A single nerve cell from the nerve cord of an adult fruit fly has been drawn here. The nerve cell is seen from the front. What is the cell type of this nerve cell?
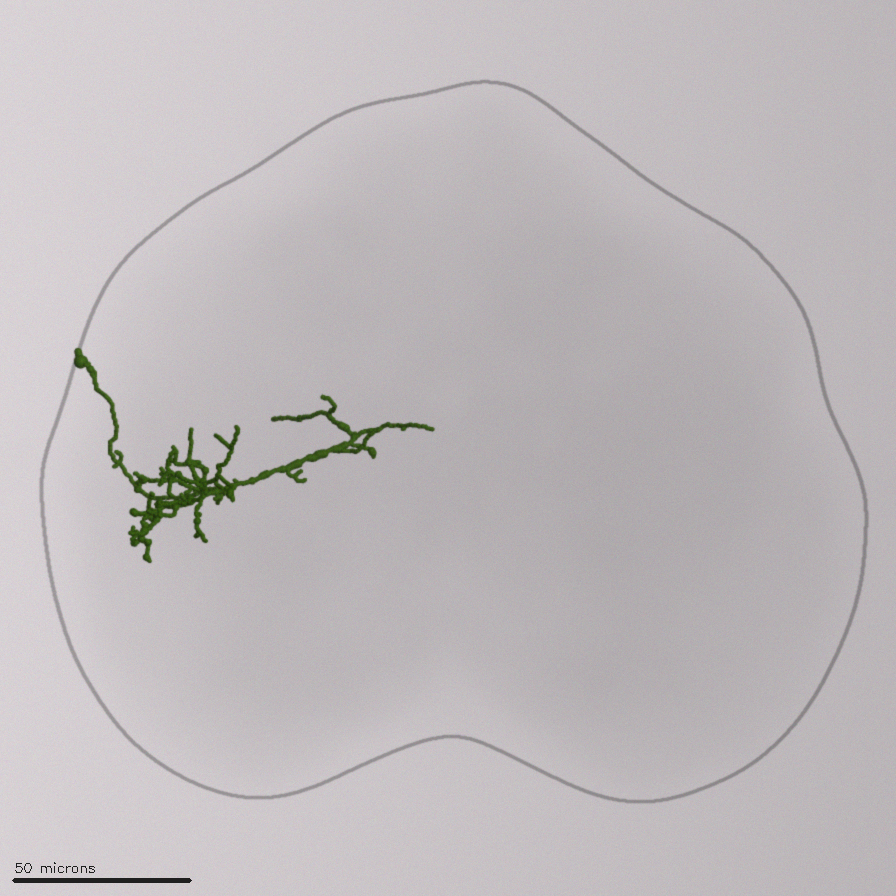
IN21A049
